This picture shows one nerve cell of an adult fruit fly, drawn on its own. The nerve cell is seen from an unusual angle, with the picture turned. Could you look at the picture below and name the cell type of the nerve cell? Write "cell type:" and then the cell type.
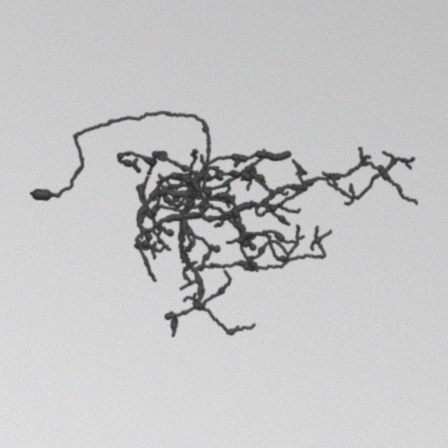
cell type: IN01B016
